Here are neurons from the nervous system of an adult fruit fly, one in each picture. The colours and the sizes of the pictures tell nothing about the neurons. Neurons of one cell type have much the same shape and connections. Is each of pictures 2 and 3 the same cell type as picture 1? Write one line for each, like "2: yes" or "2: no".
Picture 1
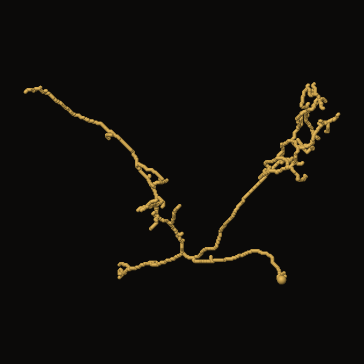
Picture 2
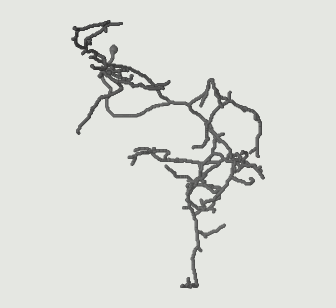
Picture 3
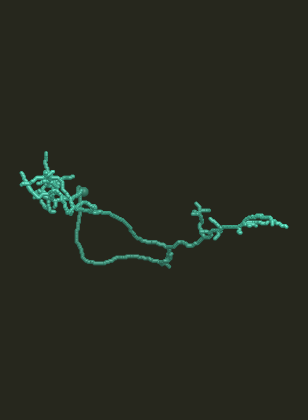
2: no
3: yes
